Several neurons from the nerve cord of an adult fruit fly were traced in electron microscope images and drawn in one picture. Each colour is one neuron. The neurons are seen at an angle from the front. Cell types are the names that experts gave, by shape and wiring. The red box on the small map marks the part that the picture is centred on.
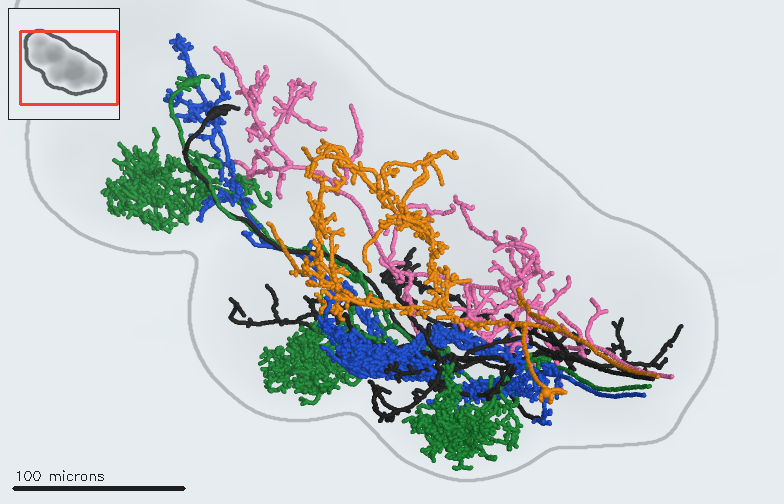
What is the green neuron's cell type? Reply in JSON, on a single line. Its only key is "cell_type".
{"cell_type": "AN17A002"}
